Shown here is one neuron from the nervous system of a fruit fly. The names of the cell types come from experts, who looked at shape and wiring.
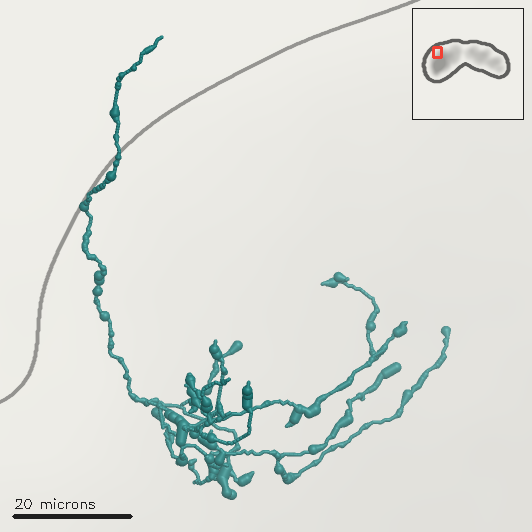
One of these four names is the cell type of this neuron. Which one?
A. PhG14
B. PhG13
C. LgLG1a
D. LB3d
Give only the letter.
A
